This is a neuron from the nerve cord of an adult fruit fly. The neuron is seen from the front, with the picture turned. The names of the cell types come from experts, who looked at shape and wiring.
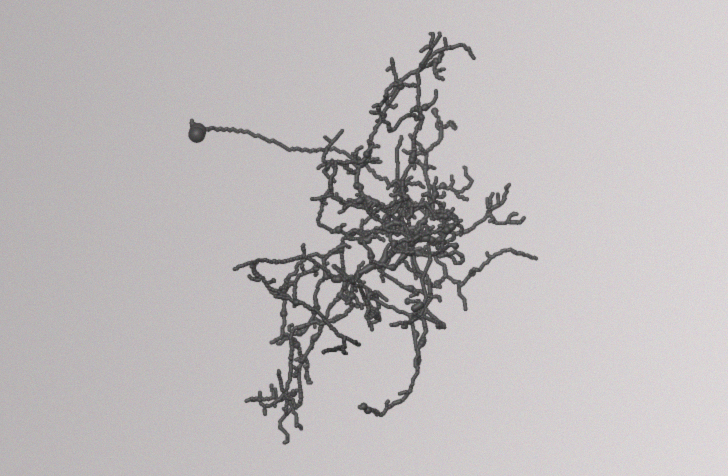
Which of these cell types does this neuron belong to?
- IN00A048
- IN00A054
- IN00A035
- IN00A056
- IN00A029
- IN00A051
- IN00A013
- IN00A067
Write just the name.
IN00A051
